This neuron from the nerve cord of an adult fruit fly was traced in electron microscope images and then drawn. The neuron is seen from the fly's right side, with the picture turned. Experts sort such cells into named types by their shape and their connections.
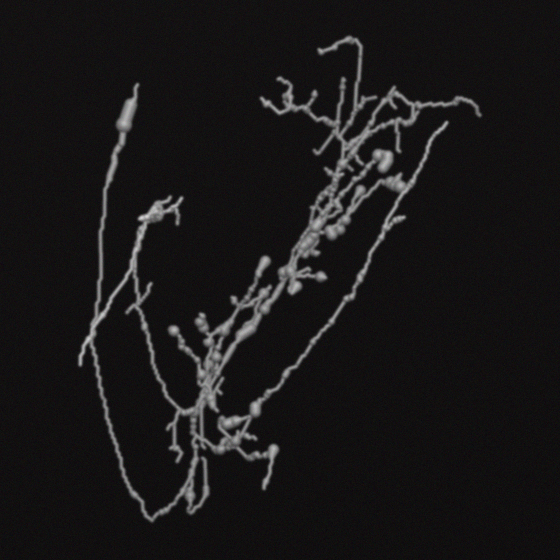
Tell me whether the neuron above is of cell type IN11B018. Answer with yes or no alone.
no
